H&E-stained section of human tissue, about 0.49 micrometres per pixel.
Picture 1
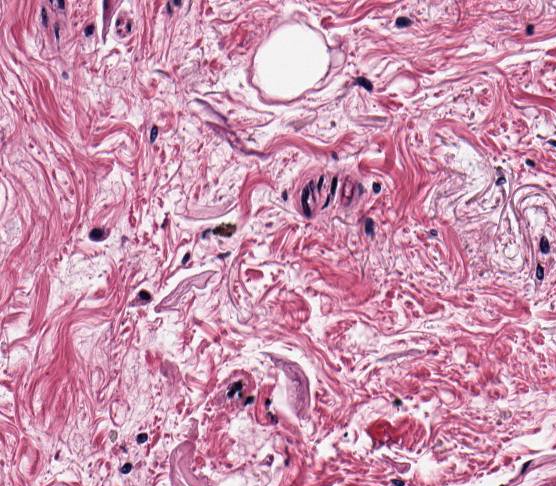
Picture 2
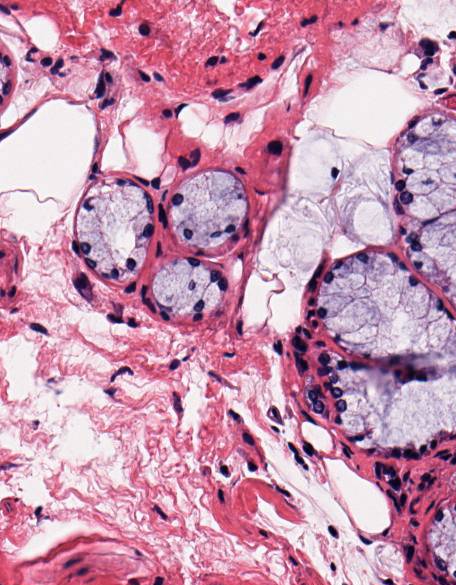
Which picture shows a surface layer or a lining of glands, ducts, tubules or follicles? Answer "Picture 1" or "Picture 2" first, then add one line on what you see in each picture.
Picture 2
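Picture 1: The whole field is made up of fibrous connective tissue with no epithelium anywhere in it.
Picture 2: The glandular units are rounded acini filled with pale bluish-grey, finely foamy mucous cytoplasm.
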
